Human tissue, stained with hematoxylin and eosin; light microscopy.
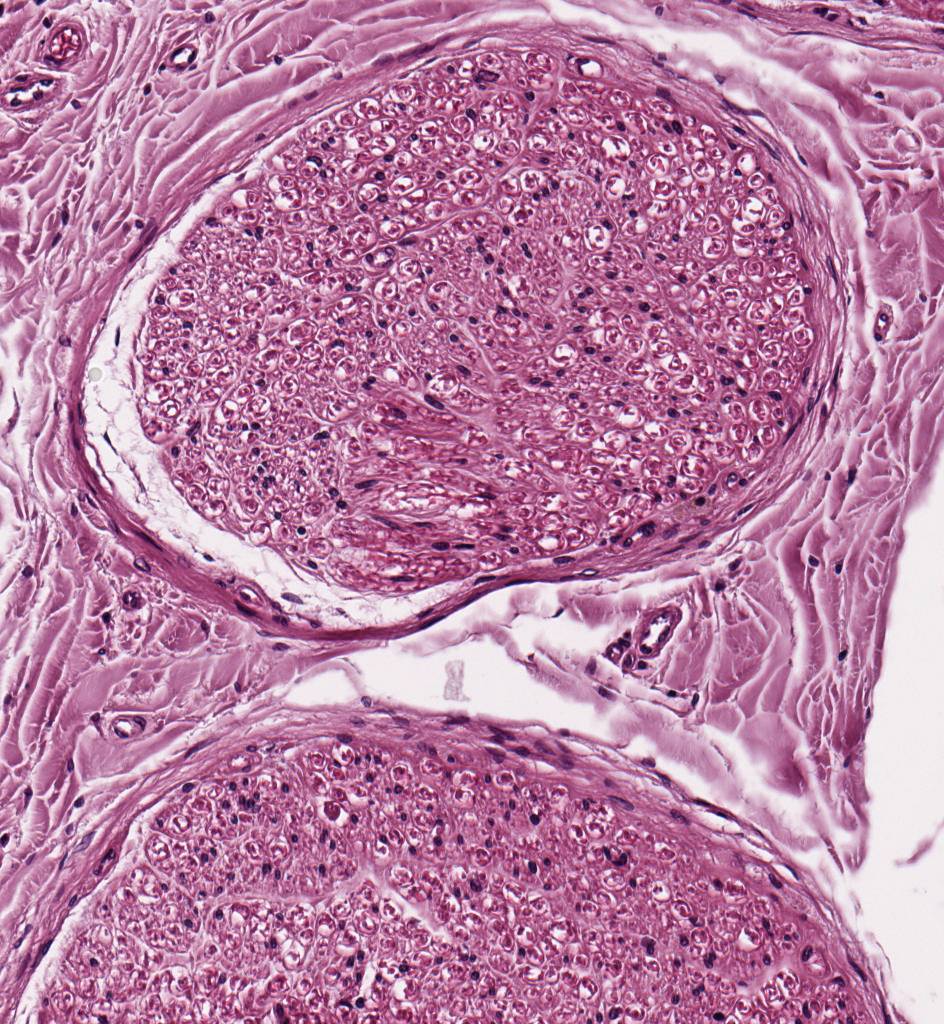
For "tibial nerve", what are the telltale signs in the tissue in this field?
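This field fits tibial nerve.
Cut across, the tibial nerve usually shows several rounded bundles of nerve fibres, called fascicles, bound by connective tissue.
Two such bundles fill this field, a large oval in the upper middle, another along the bottom edge.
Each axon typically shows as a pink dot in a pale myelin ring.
Most fibres here show as small rings, a pale halo round a central pink dot.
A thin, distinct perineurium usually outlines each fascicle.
Each bundle has a thin layered sheath of flattened cells, their elongated nuclei parallel to its edge. Small dark oval to elongated nuclei lie evenly among the fibres. Nothing I see goes against the name.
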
